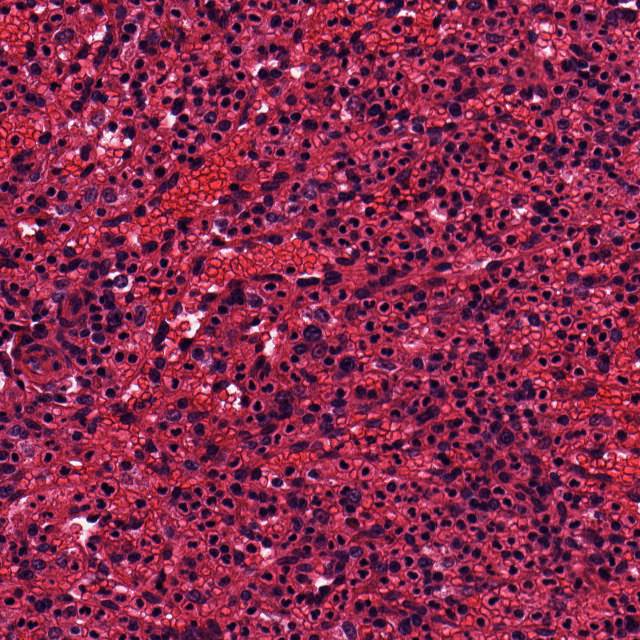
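Spleen (H&E). Cells form a diffuse solid sheet throughout, without glands, tubules or lobules; many have sharply outlined red cell borders, giving a honeycomb look. Bright red patches of crowded polygonal outlines with few nuclei lie upper left and centre. Dark nuclei crowd more tightly toward the lower right than the upper left.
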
